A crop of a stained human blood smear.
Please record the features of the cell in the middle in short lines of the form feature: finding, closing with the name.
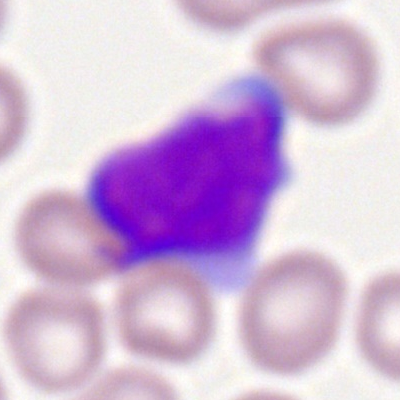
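Nucleus: almost fills cell, follows its irregular outline.
Chromatin: deep purple, faintly mottled with slightly paler patches.
Cytoplasmic granules: none visible.
Vacuoles: none seen.
Identity: myeloblast.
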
